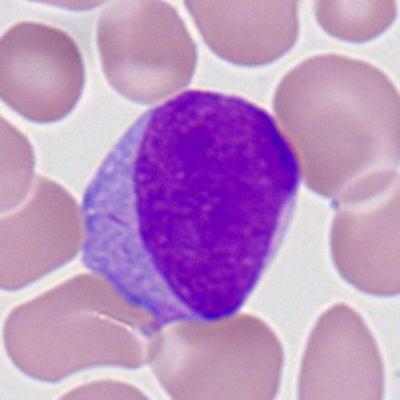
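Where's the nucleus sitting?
Off-centre, pushed toward the right side of the cell.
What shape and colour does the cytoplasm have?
A pale blue crescent on the left side of the nucleus.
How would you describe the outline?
Somewhat angular rather than smoothly round.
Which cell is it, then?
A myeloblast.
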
